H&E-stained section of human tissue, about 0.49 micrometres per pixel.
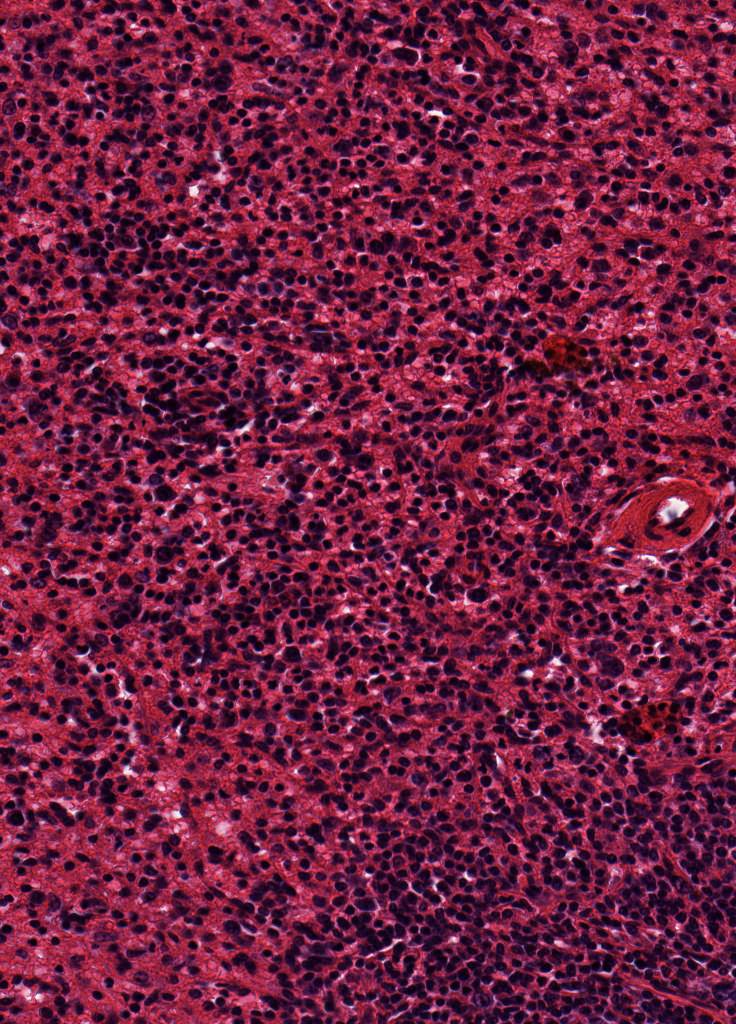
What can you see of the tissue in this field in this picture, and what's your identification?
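It's one diffuse sheet of densely packed cells, with no glands, tubules or other organised units. Most nuclei are small, round and dark, fairly alike from cell to cell, and many sit in a thin rim of clear or pale cytoplasm. Near the right edge at mid-height there's a single small vessel with a thick, concentrically layered pink wall. That's spleen.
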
